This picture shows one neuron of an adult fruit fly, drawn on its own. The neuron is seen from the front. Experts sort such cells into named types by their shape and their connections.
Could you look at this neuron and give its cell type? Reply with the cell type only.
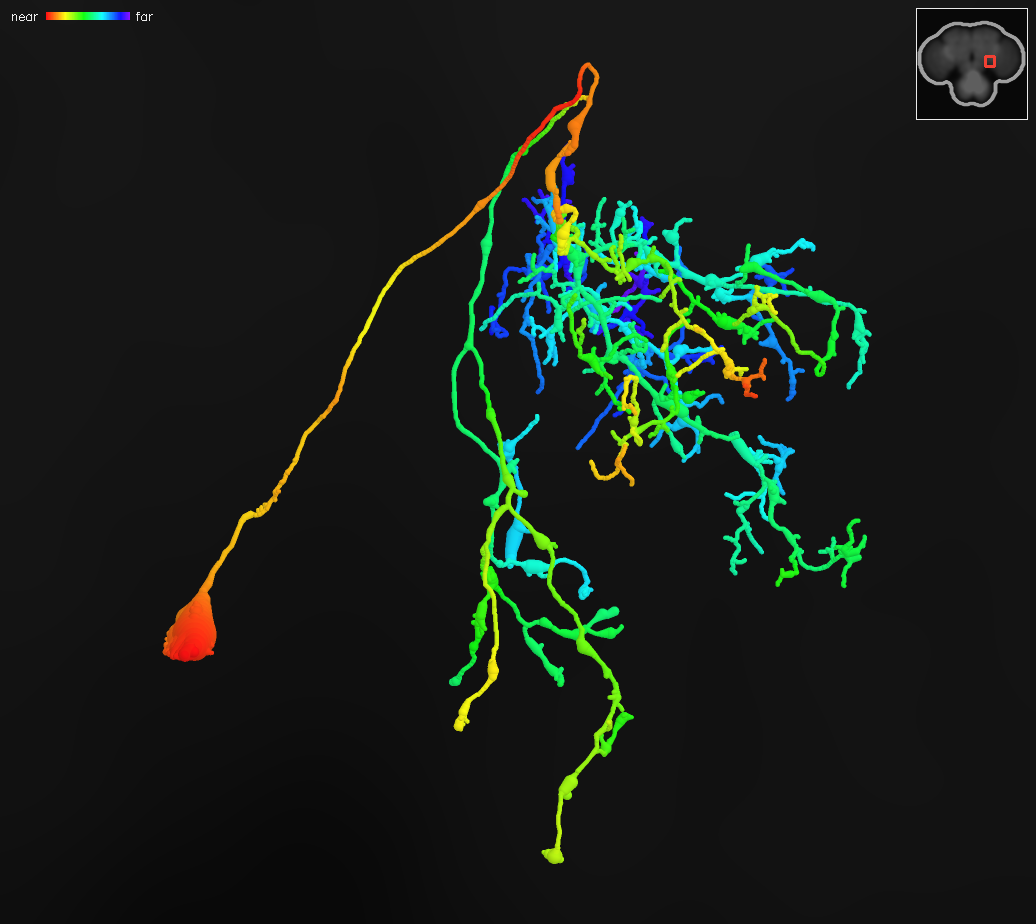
Li13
